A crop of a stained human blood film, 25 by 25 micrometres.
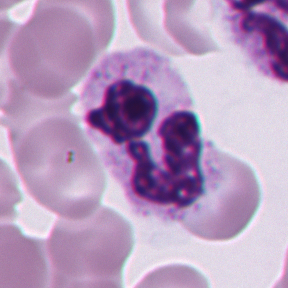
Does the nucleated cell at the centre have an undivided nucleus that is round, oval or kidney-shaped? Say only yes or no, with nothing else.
No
